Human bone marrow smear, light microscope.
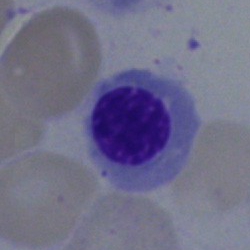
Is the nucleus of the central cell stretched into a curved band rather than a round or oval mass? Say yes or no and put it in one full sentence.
No, the shape of the nucleus is one compact round or oval mass.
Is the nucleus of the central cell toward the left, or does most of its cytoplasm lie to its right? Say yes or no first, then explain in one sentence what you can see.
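Yes. The cytoplasmic rim is wider on the right side of the nucleus than on the left.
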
